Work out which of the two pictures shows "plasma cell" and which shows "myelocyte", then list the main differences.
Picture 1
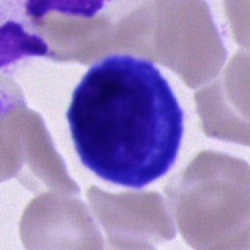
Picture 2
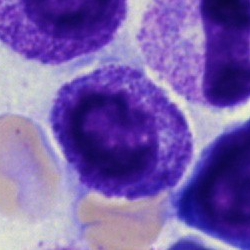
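The plasma cell's in picture 1, and the myelocyte's in picture 2. The plasma cell stains a deep, dark blue-purple all over, with just a thin, slightly paler blue rim along its right edge.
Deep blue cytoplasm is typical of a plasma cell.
Its chromatin looks dense and dark rather than open and fine, and there's no nucleolus, granule or vacuole to be seen. The myelocyte, by contrast, has cytoplasm crowded with dark purple granules, paler just to the right of the nucleus. Its nucleus sits off-centre towards the left and stains dark purple, somewhat paler in the middle. Its outline is roughly round, though the border looks finely bumpy rather than smooth.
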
